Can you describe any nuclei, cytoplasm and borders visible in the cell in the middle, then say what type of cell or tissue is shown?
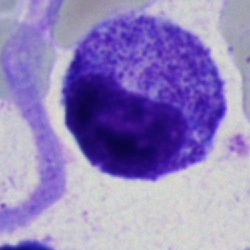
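Start with the nucleus: it fills the lower half of the cell, and its upper border is curved. Its chromatin is dense and stains deep purple, and you won't find any nucleoli in it. Between the granules, the cytoplasm has a pale lilac background. This is a myelocyte.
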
